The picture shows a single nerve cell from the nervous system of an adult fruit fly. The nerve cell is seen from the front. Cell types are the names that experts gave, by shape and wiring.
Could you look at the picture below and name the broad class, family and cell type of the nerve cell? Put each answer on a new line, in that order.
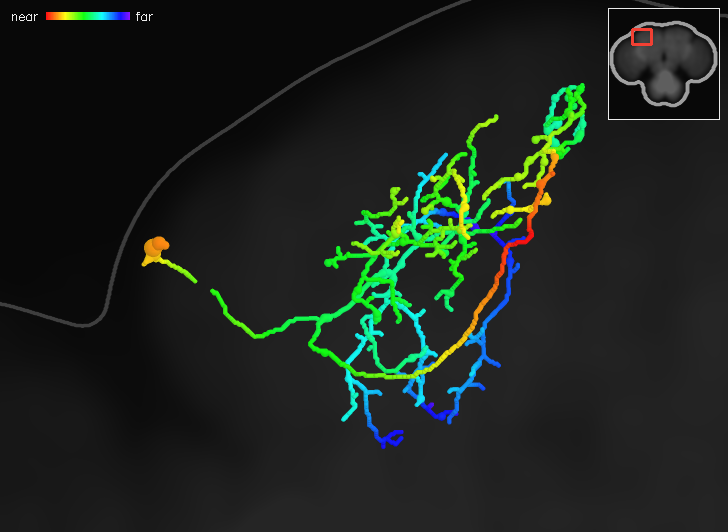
central-brain intrinsic neuron
hemilineage SLPal2
SLP042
